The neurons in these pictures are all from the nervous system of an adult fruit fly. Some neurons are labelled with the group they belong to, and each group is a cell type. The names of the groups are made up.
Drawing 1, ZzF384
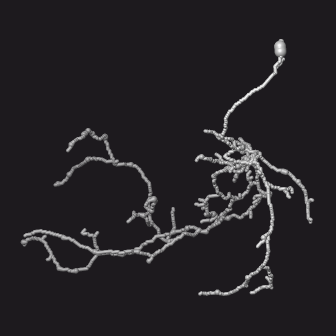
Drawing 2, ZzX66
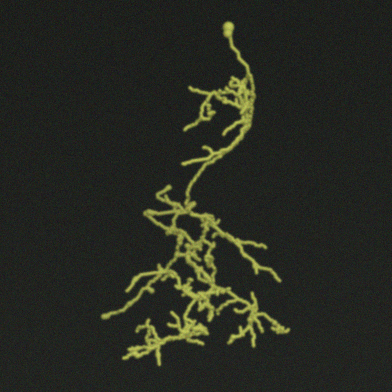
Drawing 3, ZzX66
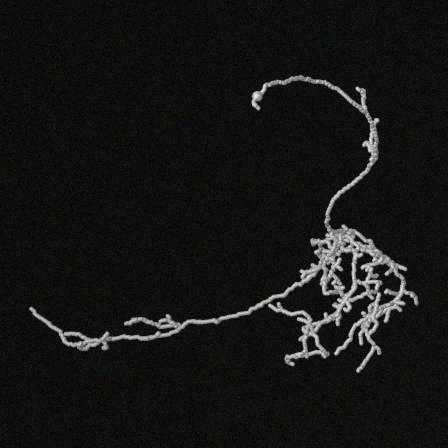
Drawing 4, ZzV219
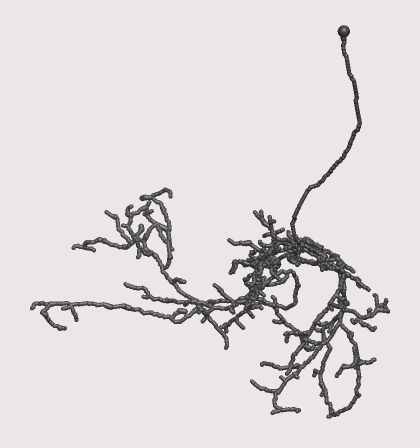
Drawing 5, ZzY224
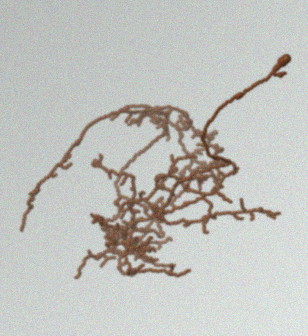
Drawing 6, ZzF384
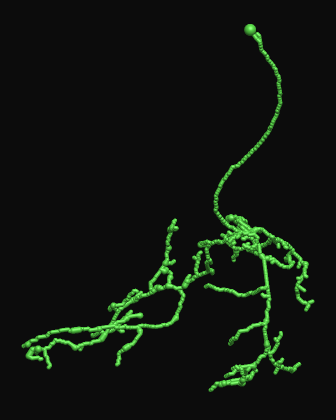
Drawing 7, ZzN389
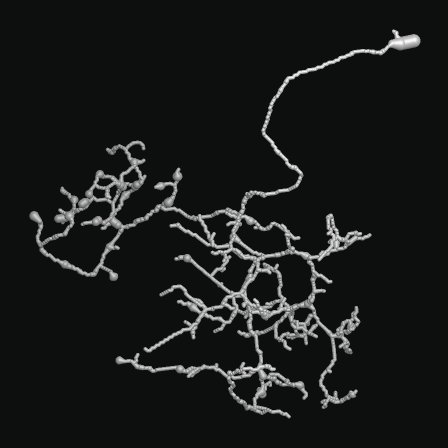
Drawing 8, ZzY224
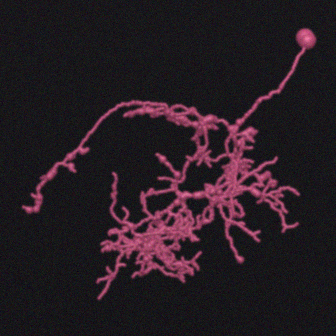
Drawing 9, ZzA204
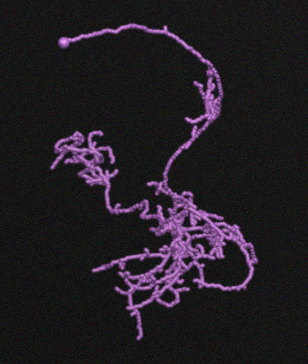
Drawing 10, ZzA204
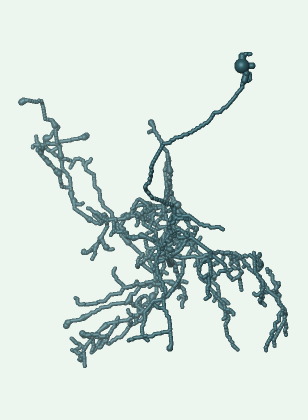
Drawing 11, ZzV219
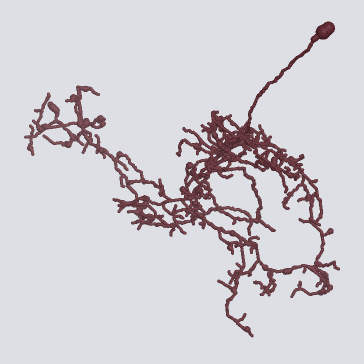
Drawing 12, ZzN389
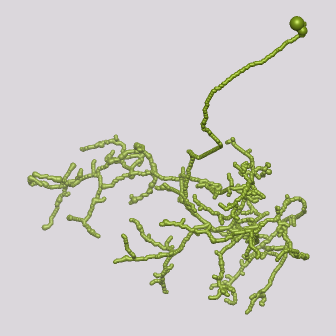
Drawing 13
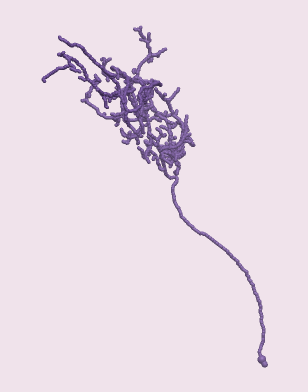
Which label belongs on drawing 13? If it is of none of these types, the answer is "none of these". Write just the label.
ZzV219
